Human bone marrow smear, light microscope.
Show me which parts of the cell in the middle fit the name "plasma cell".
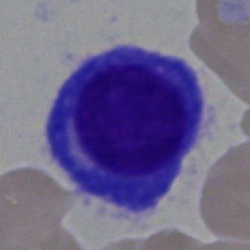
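Named cell: plasma cell.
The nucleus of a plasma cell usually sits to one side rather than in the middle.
Here the cytoplasm rim is uneven, widest on the lower left, which goes with that.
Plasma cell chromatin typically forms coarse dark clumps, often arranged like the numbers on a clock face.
Here the chromatin is dark purple but evenly dense rather than clumped, so this does not match. Cytoplasm deep blue, with a paler crescent against the lower left edge of the nucleus.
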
